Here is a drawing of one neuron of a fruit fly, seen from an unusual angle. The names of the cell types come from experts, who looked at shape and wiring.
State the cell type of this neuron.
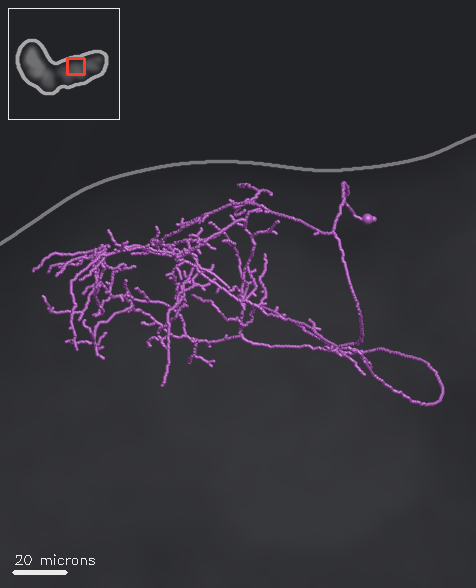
IN19B075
